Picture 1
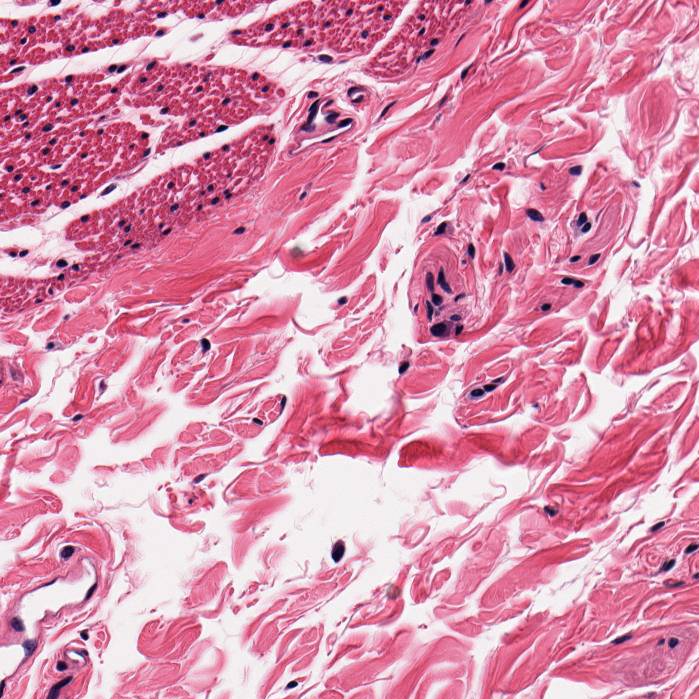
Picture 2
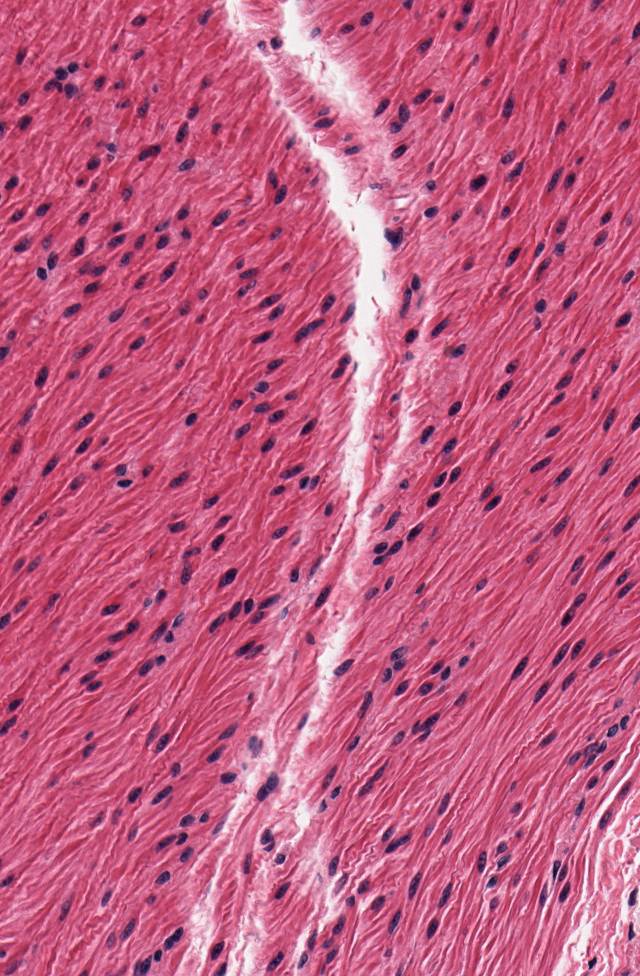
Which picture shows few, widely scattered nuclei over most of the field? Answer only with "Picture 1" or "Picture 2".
Picture 1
